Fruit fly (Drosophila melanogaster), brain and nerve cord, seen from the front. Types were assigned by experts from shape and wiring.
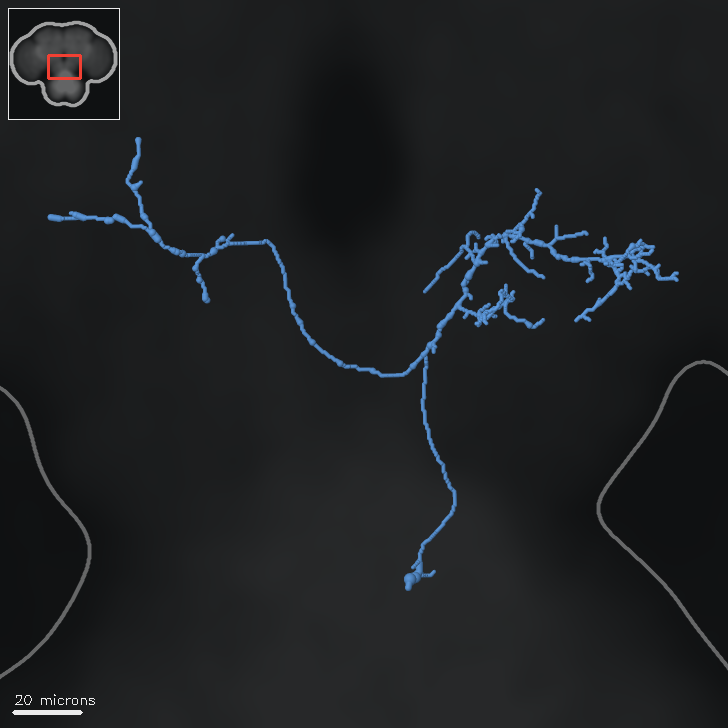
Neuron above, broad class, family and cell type: central-brain intrinsic neuron; hemilineage LB3; CB1786_a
